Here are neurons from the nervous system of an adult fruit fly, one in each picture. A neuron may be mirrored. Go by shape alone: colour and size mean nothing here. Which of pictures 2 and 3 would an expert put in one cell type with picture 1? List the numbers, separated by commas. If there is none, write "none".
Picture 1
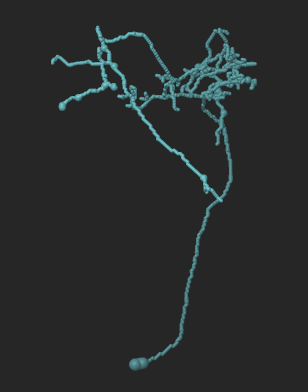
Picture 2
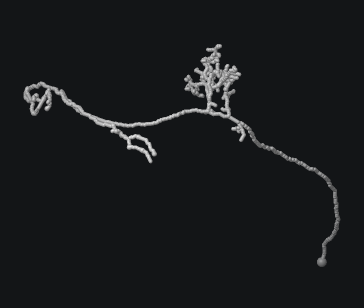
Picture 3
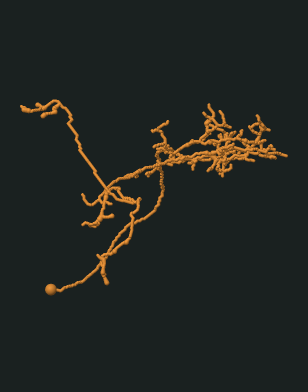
2, 3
